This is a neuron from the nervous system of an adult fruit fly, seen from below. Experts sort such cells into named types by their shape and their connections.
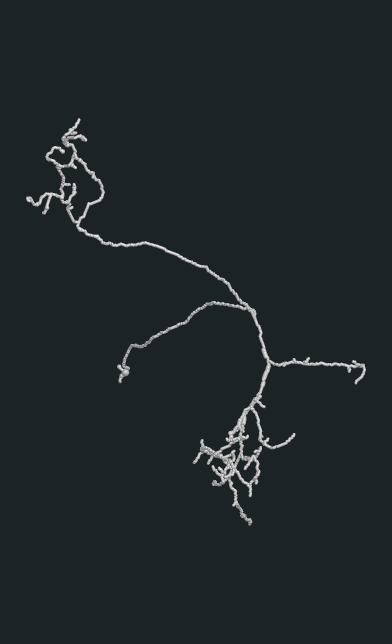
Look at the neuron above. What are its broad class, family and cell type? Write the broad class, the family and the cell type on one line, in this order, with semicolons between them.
central-brain intrinsic neuron; hemilineage DM6_central1; CB1914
